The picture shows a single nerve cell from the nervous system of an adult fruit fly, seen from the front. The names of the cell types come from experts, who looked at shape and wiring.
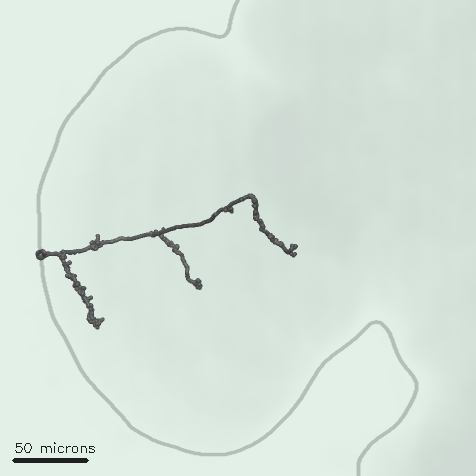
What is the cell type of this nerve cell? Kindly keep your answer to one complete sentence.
This nerve cell is a cell of type TmY9b.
